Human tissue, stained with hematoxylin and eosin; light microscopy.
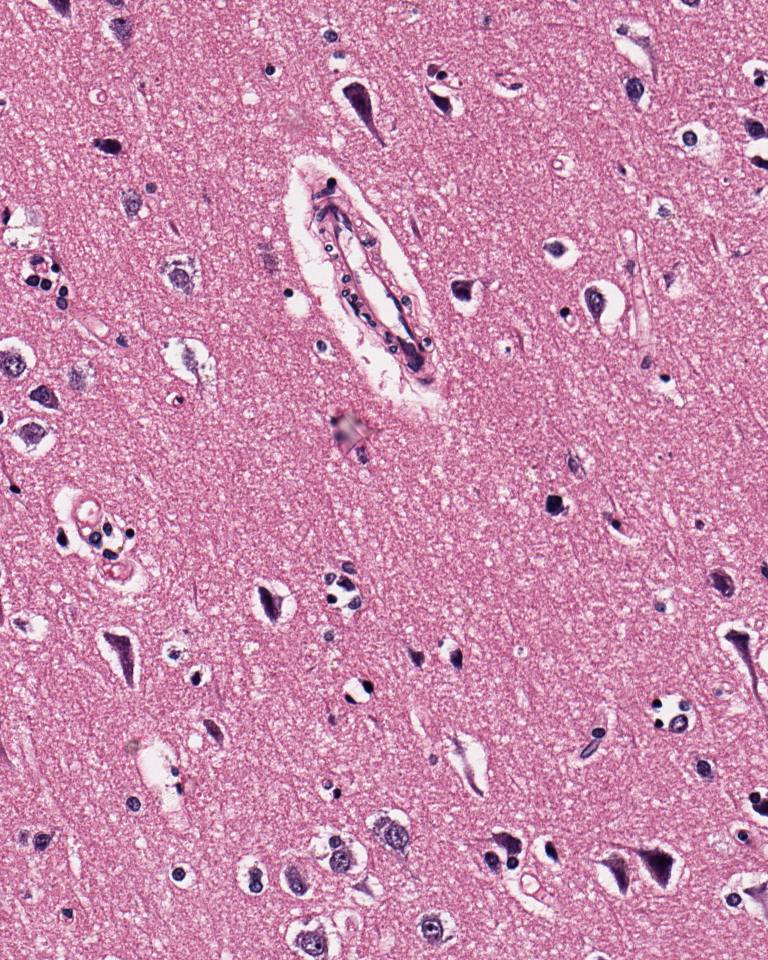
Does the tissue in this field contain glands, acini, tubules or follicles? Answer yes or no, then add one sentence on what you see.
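No. The whole field is a pink, finely fibrillary and finely vacuolated neuropil with no epithelium or glands.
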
